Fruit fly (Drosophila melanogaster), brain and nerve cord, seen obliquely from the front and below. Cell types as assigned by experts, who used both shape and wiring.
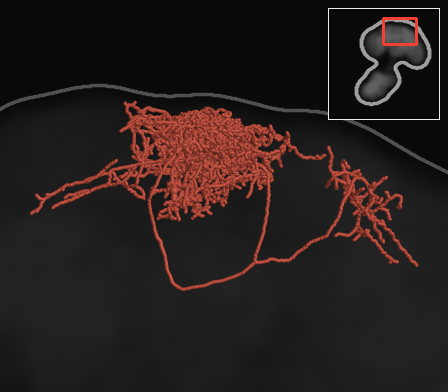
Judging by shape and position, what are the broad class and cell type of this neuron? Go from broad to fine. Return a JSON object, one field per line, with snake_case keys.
{
 "broad_class": "central-brain intrinsic neuron",
 "cell_type": "SMP108"
}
